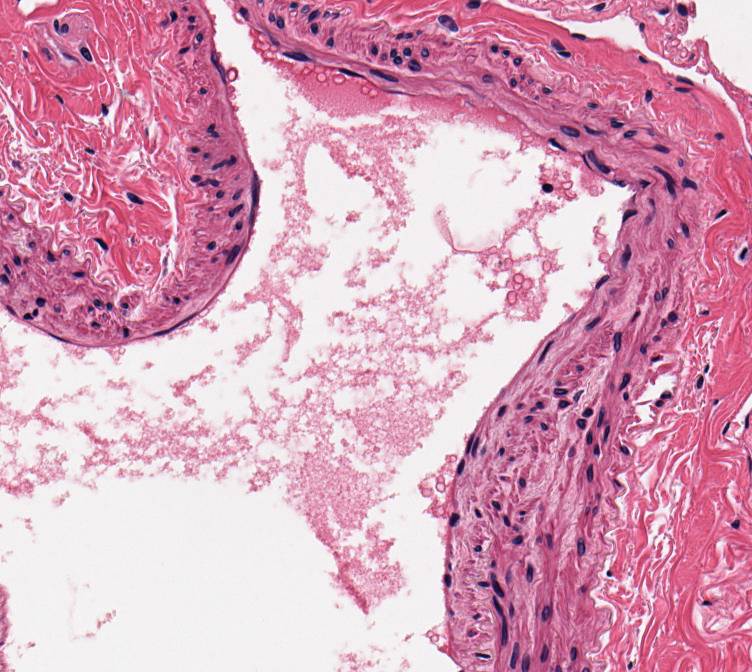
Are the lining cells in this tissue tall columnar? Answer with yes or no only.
No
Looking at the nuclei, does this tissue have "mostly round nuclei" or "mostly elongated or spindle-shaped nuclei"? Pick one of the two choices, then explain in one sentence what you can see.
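Mostly elongated or spindle-shaped nuclei. The wall on the right contains many spindle-shaped cells with elongated nuclei running parallel to the luminal surface.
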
